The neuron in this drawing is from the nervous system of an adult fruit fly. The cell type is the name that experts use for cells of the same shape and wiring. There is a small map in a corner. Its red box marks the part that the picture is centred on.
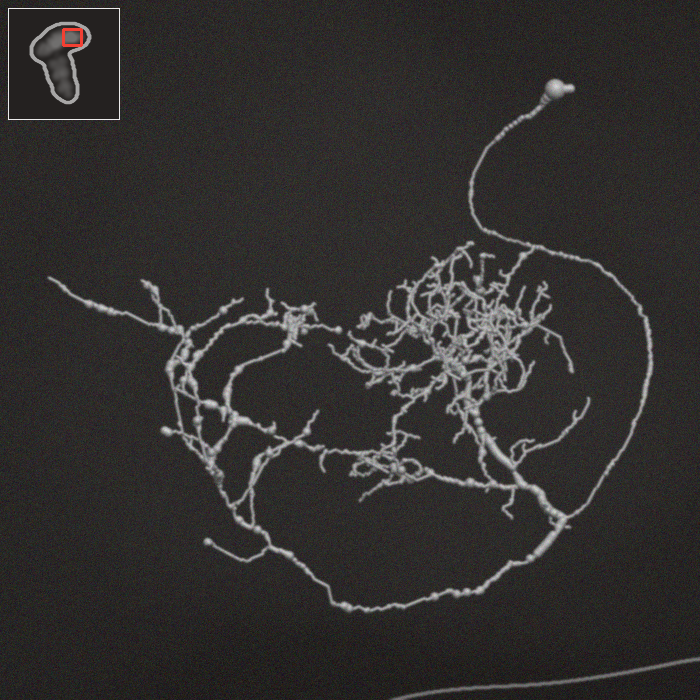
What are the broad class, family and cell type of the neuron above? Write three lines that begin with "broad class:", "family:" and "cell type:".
broad class: central-brain intrinsic neuron
family: hemilineage SLPal5
cell type: SLP073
